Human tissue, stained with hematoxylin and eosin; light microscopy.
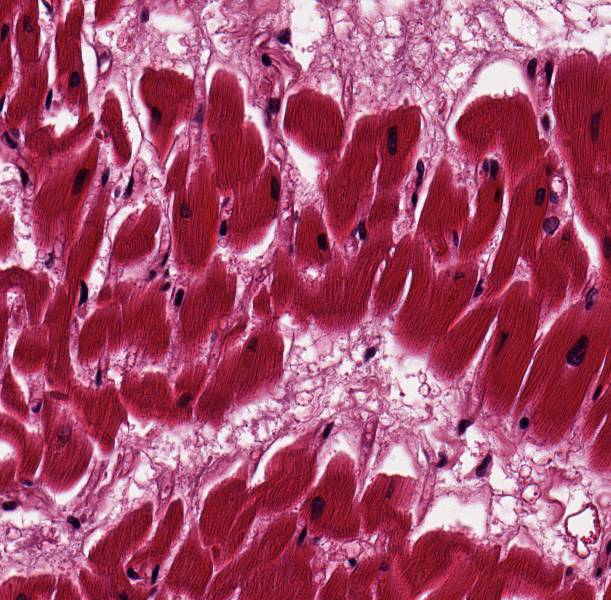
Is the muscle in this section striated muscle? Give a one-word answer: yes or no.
Yes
